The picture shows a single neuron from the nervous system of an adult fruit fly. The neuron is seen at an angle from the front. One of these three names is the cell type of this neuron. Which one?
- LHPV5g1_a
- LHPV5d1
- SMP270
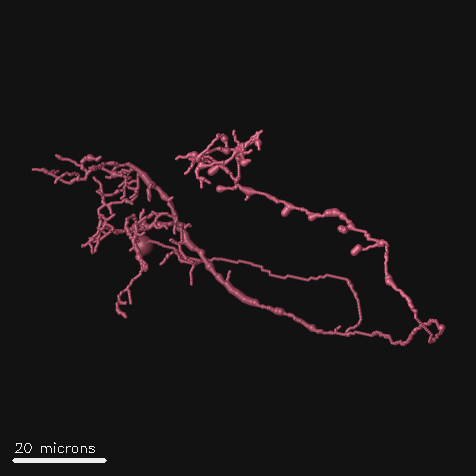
LHPV5d1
